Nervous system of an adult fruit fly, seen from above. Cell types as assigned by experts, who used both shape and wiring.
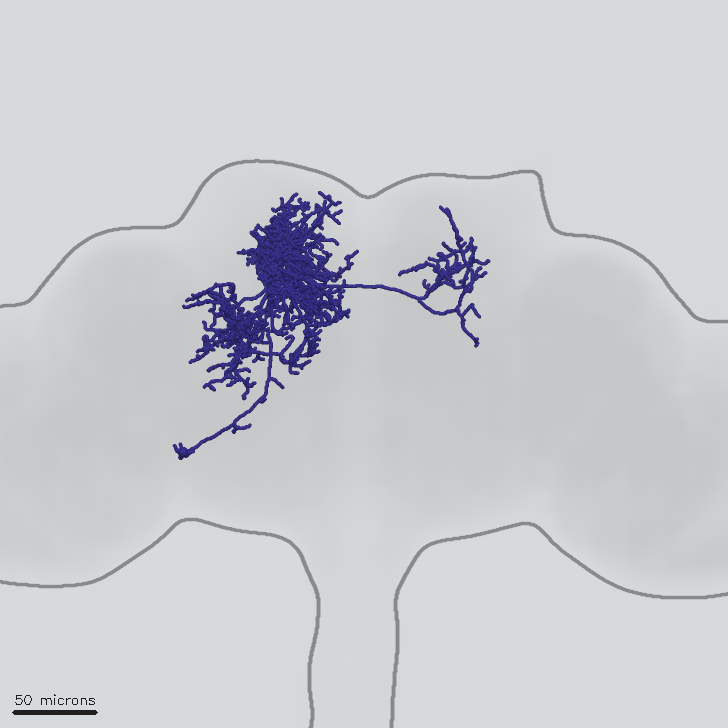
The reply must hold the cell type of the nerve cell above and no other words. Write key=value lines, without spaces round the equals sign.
cell_type=SMP177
